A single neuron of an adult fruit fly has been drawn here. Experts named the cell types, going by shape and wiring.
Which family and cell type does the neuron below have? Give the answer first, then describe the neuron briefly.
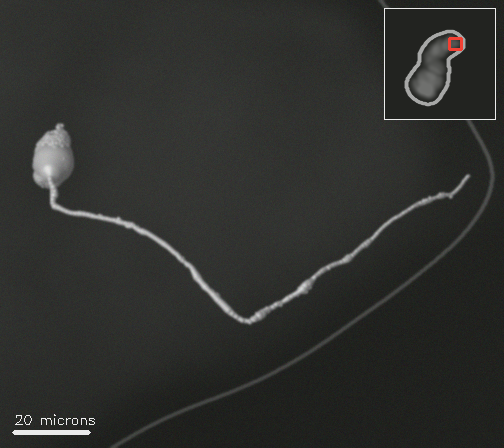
Its family is hemilineage 05B. It is of cell type CAPA_b. From left to right in the picture it spans about 120 microns. In this view it is wider than it is tall.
